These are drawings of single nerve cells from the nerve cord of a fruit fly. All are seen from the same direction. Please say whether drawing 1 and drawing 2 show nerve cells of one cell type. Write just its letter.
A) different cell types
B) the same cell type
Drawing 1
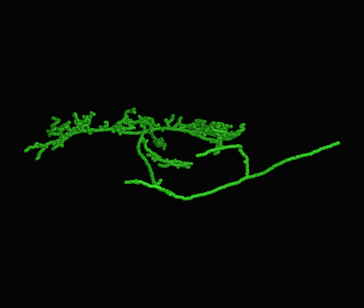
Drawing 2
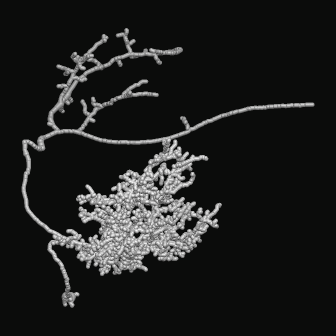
A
